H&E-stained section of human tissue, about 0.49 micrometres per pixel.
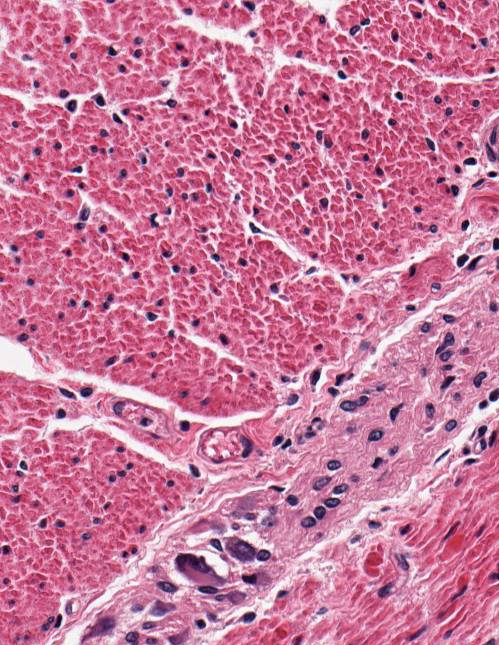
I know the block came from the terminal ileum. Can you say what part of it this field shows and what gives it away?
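I'd call the tissue in this field smooth muscle. It's cut across, and narrow white clefts split it into irregular bundles, which fits shrinkage artefact.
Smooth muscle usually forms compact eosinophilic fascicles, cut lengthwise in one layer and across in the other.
Below it, a paler pink band of connective tissue runs diagonally from lower left toward the right edge.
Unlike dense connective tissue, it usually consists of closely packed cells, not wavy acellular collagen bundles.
A small thin-walled vessel sits in a septum at centre-left, on the band's upper edge; no fat cells appear.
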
